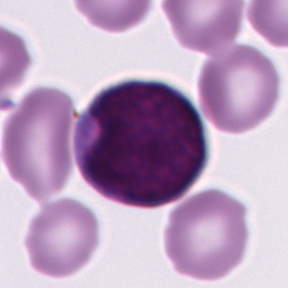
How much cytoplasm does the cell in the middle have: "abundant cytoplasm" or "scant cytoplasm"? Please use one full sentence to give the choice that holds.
Its cytoplasm amounts to no more than a narrow rim.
